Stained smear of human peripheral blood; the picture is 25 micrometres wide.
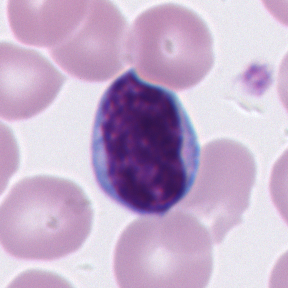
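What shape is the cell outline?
Smooth and oval.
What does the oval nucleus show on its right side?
A shallow notch.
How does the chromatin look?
Dark purple and coarsely clumped.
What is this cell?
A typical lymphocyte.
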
